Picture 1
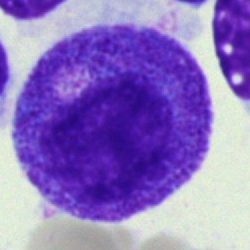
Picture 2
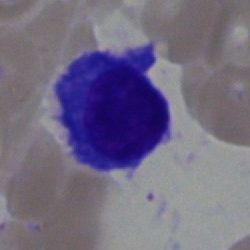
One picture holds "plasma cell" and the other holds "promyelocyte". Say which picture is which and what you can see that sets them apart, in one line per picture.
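Picture 1: promyelocyte. Fine purple granules stipple the cytoplasm all over the cell.
Picture 2: plasma cell. No granules can be seen in the cytoplasm.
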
